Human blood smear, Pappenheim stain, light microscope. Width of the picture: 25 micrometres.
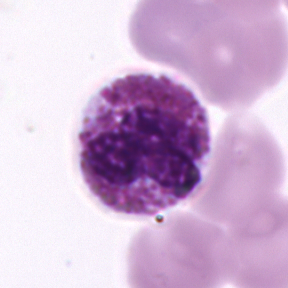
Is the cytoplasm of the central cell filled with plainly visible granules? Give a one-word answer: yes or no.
Yes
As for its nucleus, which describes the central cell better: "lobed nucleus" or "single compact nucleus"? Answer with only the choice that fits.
Lobed nucleus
